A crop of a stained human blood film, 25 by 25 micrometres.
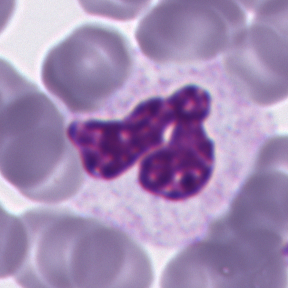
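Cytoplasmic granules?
Fine, dust-like, pink-purple, evenly scattered.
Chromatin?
Dark purple, coarsely clumped, small paler gaps between clumps.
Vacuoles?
None.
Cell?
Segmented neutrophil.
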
